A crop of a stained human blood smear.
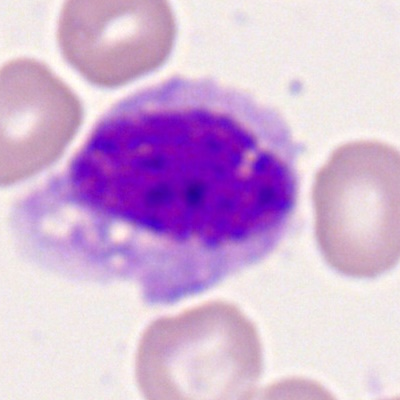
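Monocyte in a stained blood smear, the cell in the middle. Its nucleus lies toward the upper right, leaving more cytoplasm below and to the left, where several small clear vacuoles sit. No distinct coloured granules are seen. The outline is irregular, with a ragged lower edge.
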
